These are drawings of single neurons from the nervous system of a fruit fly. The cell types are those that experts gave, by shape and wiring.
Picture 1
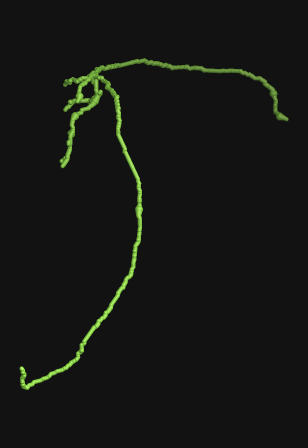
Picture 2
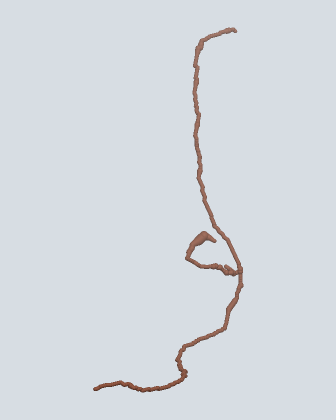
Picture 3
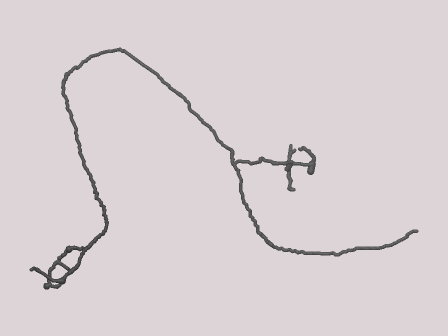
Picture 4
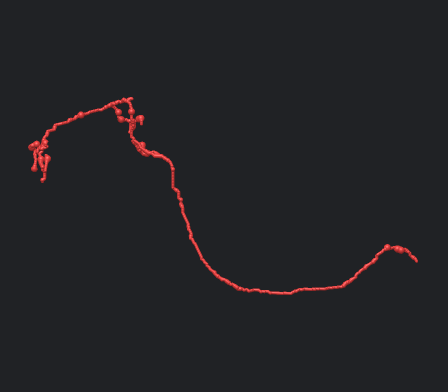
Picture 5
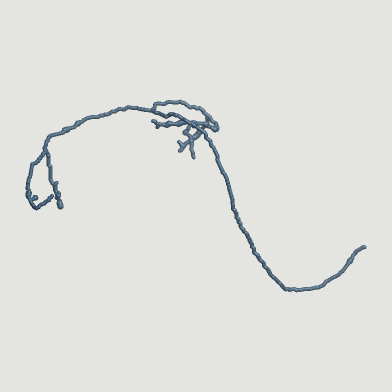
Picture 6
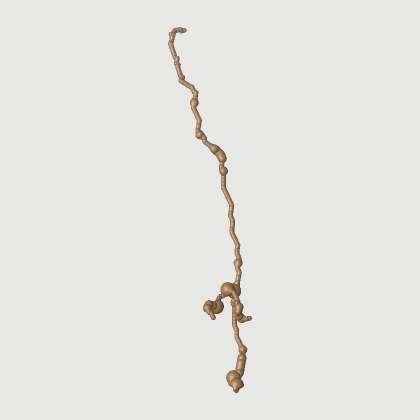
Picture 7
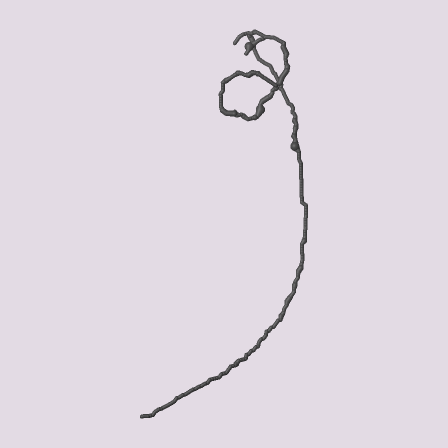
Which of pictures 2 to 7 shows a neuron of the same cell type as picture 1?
Picture 5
